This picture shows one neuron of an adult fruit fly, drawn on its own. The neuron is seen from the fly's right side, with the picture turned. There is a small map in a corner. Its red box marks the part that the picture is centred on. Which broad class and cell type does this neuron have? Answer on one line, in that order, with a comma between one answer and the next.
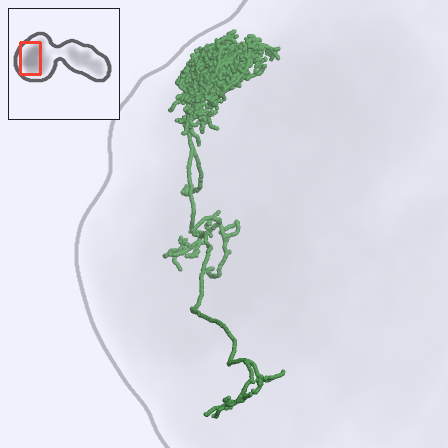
central-brain intrinsic neuron, AVLP025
